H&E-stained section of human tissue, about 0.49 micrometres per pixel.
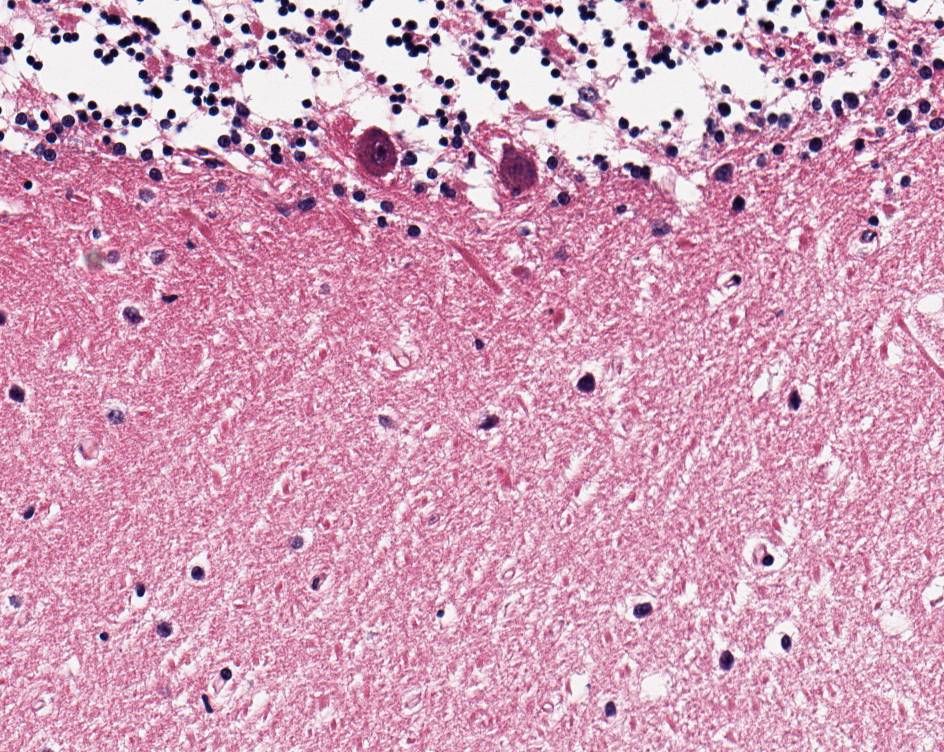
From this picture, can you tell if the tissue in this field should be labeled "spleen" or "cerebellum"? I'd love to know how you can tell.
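Tissue: cerebellum. Top of field: a band crowded with small, round, densely dark-staining nuclei, hardly any visible cytoplasm.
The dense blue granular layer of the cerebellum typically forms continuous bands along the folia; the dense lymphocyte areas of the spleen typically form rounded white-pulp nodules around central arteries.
Below: a broad pale pink layer of finely fibrillar neuropil with only sparse scattered small nuclei. At the border, upper centre: two large neurons side by side, purplish cytoplasm, central nucleus.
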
